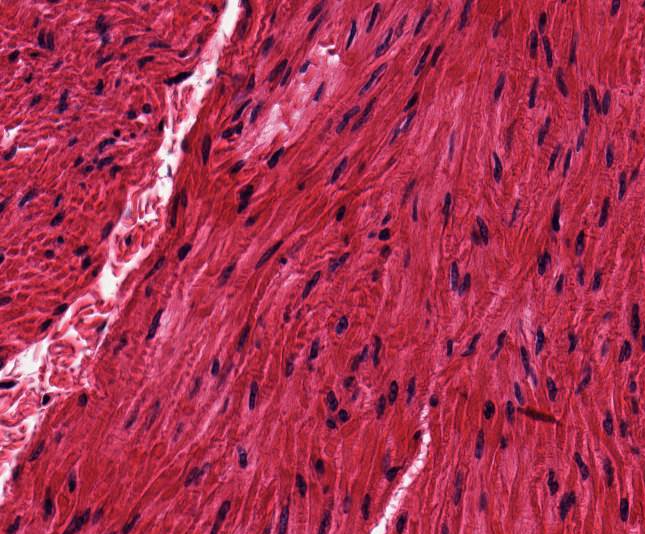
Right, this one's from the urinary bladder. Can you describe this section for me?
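Notice how the muscle cell cytoplasm takes a deep pink-red stain. Each nucleus is elongated and cigar-shaped, with blunt ends. They lie singly inside the cells, not in rows along the cell edges. Up in the upper left corner, past the pale strip, the muscle bundle is cut more across, which is why its nuclei look shorter and rounder.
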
